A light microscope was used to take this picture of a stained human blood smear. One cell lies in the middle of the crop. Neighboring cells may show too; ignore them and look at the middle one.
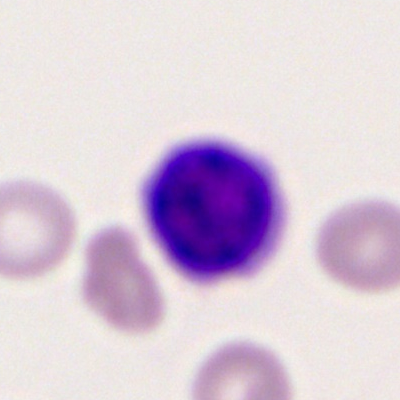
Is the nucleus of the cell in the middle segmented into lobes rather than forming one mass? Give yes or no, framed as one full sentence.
No, the nucleus is not divided into lobes but is one compact round, oval or kidney-shaped mass.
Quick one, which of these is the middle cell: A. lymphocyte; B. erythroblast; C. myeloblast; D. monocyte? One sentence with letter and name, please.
The cell in the middle is correctly identified as a lymphocyte in option A.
